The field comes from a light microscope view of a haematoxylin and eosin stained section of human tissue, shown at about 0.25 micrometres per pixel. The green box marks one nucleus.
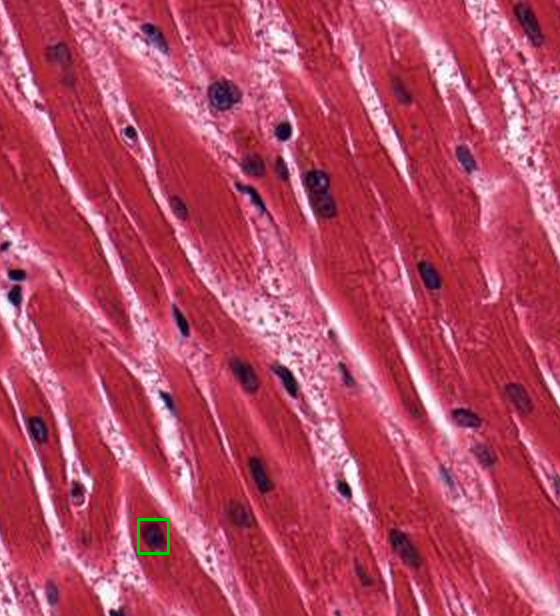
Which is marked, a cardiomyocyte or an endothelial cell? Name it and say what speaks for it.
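It is a cardiomyocyte. The nucleus is a dark purple, roughly oval body lying in the middle of the cell's width, not pushed to its edge. The cytoplasm is deep red and plentiful, stretching well beyond the nucleus along the length of the cell, with faint lengthwise streaks. The cell is a long band running diagonally, parallel to the neighbouring red fibres. On its sides it is bordered by pale, loose spaces dotted with small dark specks that separate it from the adjacent fibres.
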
